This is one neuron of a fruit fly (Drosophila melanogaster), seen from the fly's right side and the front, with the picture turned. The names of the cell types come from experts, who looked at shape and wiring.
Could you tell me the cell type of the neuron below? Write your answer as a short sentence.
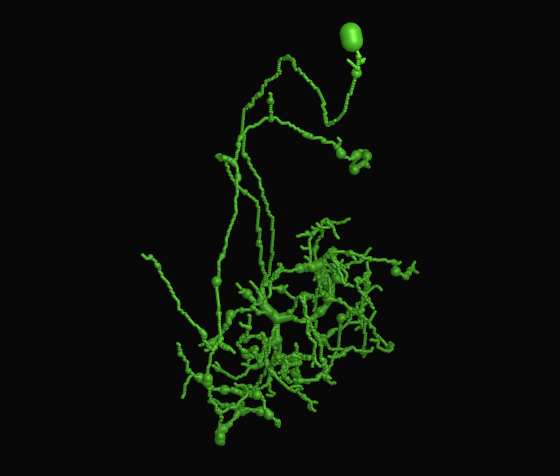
The cell type is IN14A052.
